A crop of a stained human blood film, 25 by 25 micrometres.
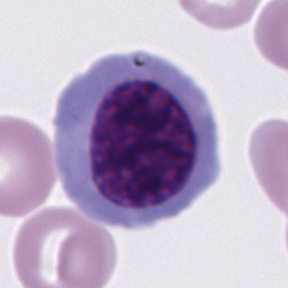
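Normoblast: cell about 15 micrometres across. Nucleus oval, about 11 by 9 micrometres, long axis top to bottom, edge smooth without indentation; fills about 50% of cell area. Chromatin coarse and clumped, dark purple mottled with lighter reddish-purple patches. Cytoplasm a moderately wide pale lavender-blue rim around the whole nucleus. Single tiny dark dot at the top edge of the cell.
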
